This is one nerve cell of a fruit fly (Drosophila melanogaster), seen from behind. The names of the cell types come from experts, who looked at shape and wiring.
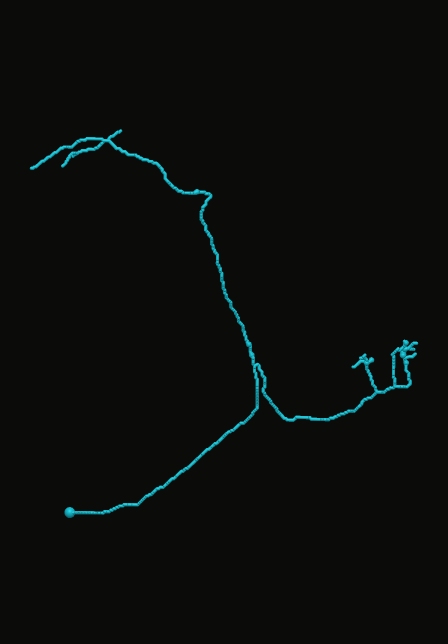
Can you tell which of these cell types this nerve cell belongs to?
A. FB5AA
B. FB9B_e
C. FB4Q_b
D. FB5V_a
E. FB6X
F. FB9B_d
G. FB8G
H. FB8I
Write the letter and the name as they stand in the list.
B. FB9B_e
